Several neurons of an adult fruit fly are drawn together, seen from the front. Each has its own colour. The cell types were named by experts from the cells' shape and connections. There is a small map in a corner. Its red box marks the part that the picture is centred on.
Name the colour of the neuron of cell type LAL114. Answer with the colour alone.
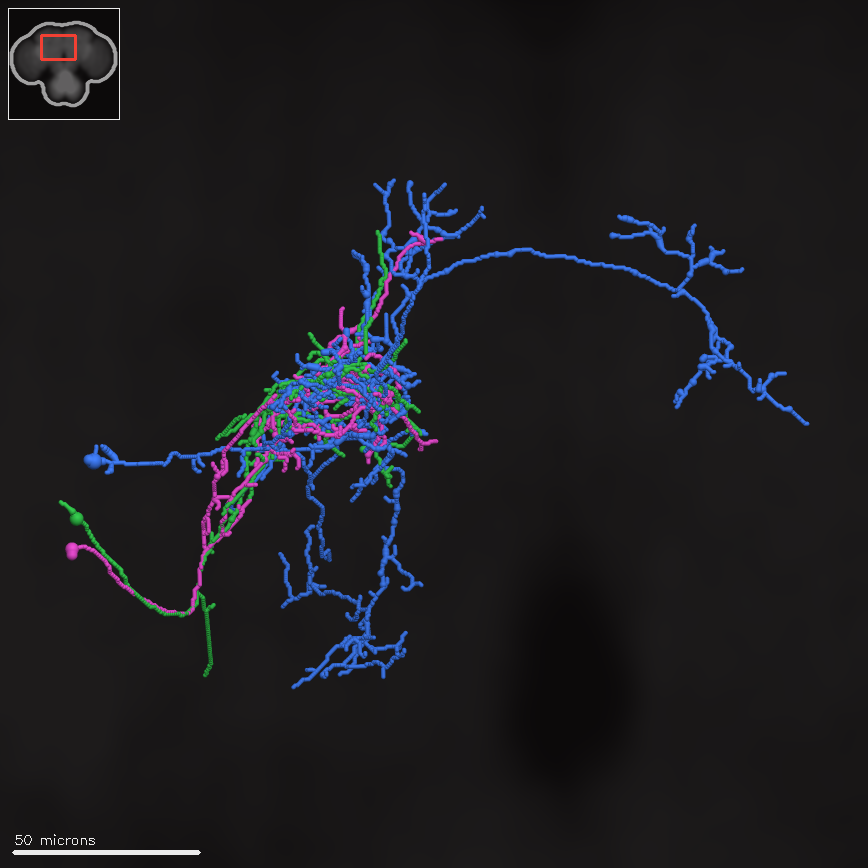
blue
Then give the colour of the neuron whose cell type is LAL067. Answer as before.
green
